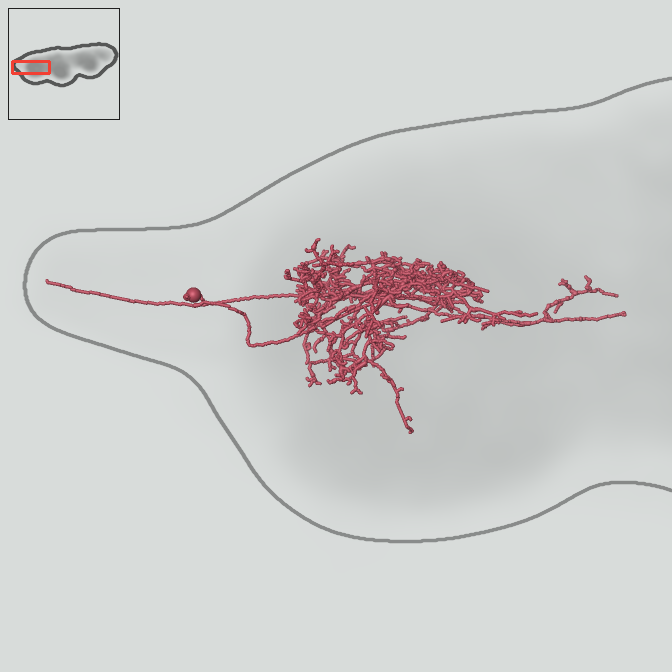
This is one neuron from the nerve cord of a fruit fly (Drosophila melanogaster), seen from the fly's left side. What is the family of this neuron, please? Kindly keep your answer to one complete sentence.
The neuron is filed under family hemilineage 08B.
